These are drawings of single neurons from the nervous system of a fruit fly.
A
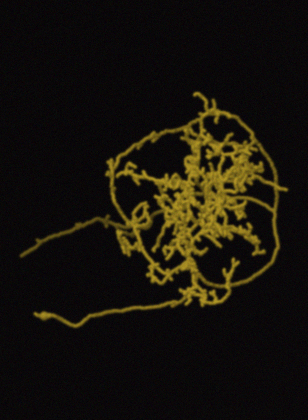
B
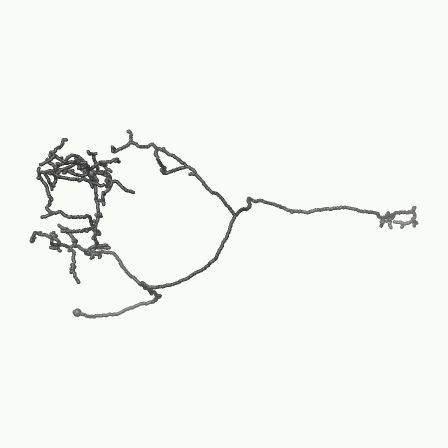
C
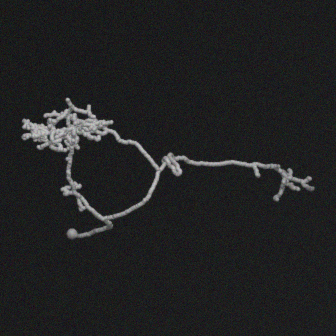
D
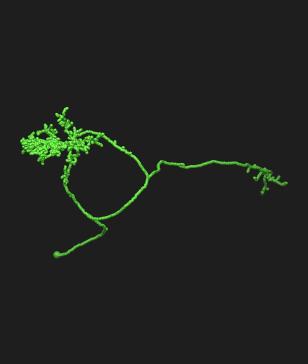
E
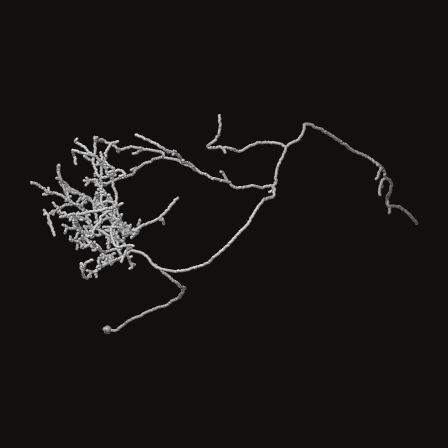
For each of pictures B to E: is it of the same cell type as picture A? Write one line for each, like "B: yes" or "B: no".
B: no
C: no
D: no
E: yes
